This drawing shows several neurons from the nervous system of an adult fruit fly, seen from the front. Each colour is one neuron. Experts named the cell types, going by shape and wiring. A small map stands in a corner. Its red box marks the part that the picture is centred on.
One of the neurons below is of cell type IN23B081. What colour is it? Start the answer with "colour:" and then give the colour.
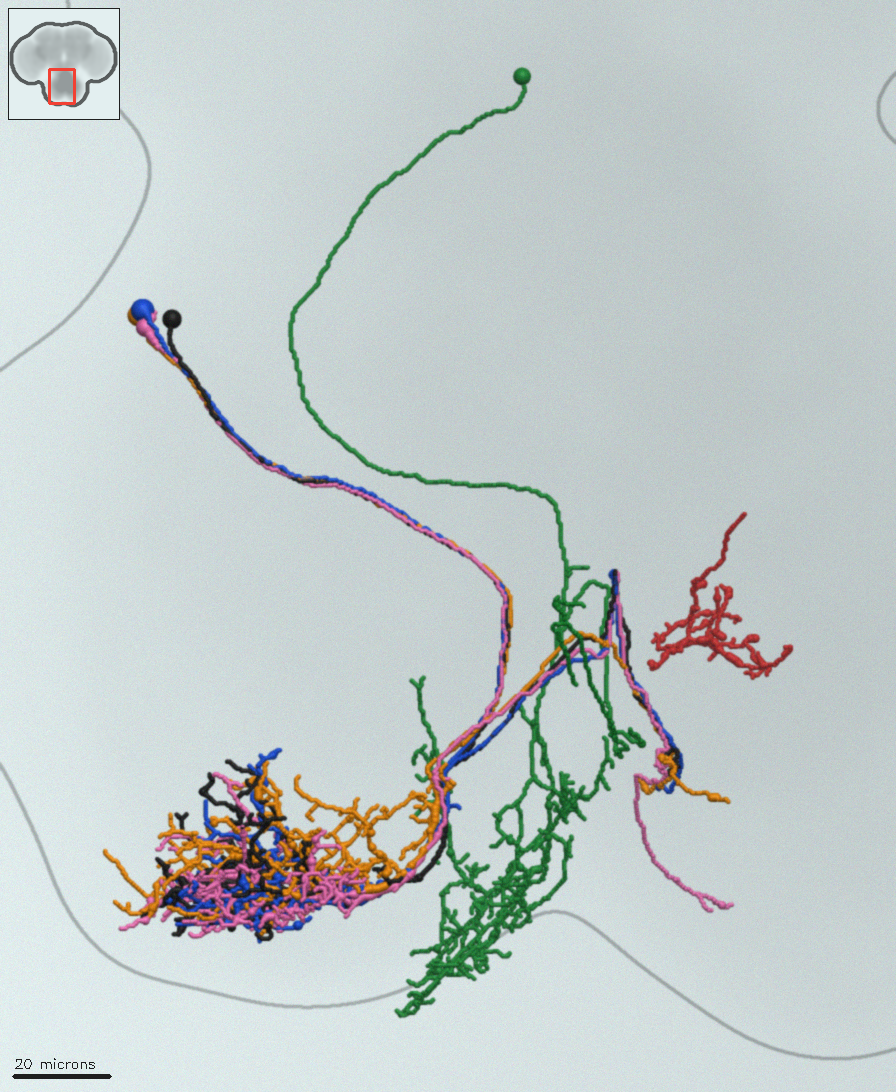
colour: black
